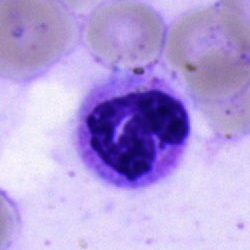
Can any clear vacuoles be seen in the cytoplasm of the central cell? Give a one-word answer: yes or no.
No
